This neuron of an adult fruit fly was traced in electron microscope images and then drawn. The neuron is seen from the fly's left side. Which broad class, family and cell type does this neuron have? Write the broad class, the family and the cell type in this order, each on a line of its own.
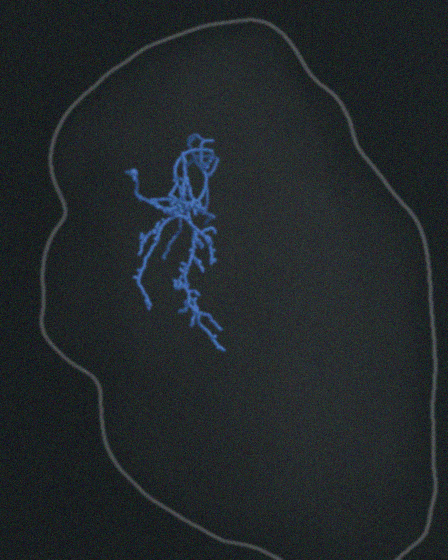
central-brain intrinsic neuron
hemilineage VLPl&d1_dorsal
CB1187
